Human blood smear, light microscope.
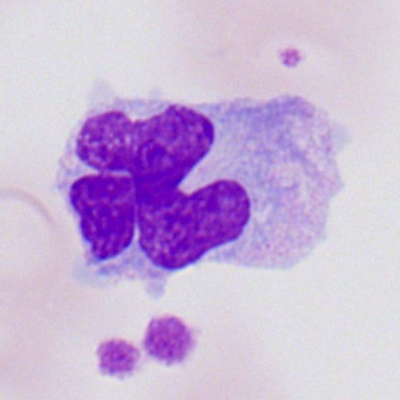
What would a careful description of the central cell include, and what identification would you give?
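Toward the left side of the cell lies the nucleus, with most of the cytoplasm to its right. Its chromatin is dark purple and coarsely clumped, with small lighter spaces. The cytoplasm is abundant and pale greyish-blue, with fine, faint pinkish granules scattered through it. This cell is a monocyte.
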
